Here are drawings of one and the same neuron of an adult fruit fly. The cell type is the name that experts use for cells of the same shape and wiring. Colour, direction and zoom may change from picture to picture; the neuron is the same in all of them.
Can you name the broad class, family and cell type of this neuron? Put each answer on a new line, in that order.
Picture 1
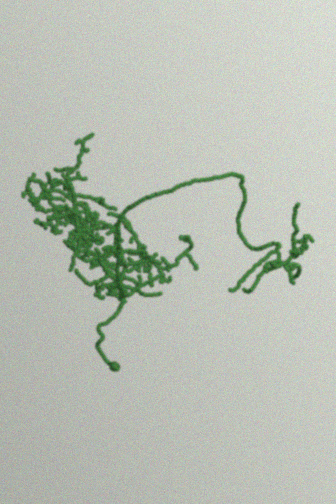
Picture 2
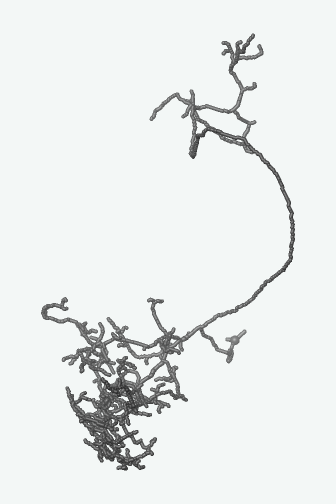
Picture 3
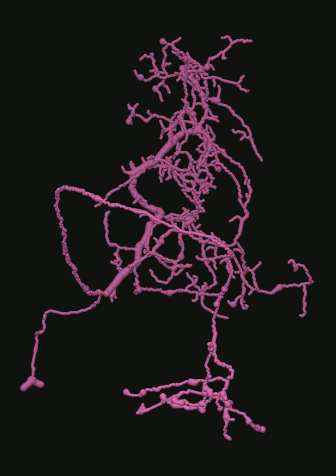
nerve-cord intrinsic neuron
hemilineage 06B
IN06B067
